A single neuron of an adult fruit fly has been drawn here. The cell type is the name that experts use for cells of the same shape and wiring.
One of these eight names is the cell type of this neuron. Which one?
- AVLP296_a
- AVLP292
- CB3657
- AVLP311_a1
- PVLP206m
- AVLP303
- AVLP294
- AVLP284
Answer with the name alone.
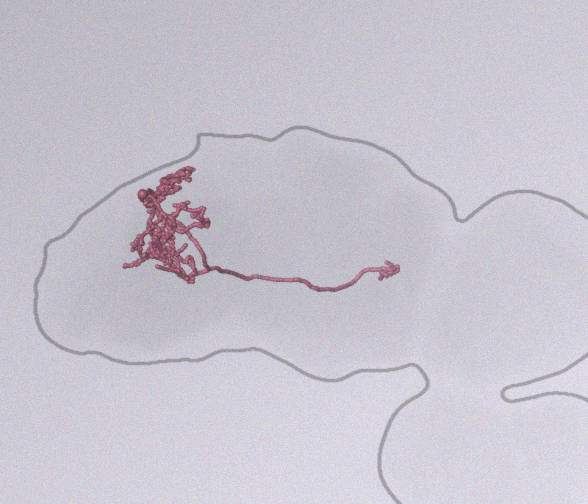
CB3657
